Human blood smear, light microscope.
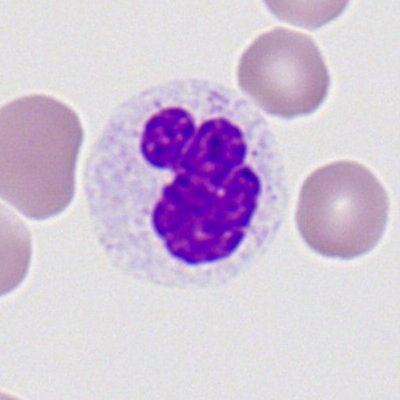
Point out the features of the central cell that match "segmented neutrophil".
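This cell's outline is round and smooth. Its chromatin is dark purple and coarsely clumped, and plenty of pale pinkish-lilac cytoplasm surrounds it. Fine lilac granules are scattered right through that cytoplasm.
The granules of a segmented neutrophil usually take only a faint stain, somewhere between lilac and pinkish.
So these fine lilac granules sit well with a segmented neutrophil.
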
